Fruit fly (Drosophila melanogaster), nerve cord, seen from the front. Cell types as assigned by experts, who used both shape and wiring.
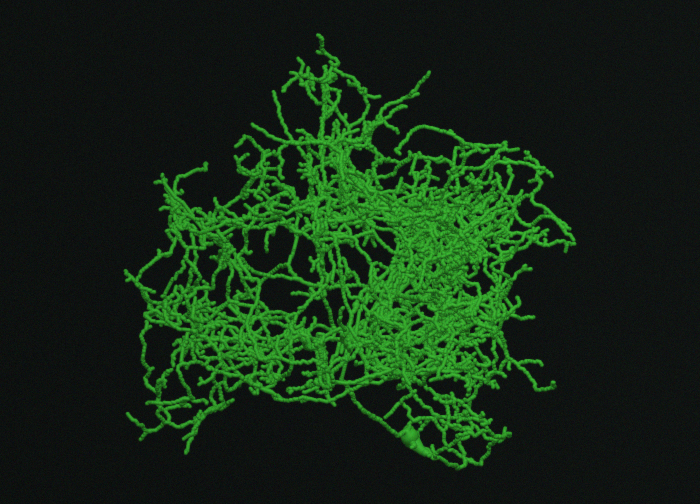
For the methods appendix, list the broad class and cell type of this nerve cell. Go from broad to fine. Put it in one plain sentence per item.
A nerve-cord intrinsic neuron, type INXXX045.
